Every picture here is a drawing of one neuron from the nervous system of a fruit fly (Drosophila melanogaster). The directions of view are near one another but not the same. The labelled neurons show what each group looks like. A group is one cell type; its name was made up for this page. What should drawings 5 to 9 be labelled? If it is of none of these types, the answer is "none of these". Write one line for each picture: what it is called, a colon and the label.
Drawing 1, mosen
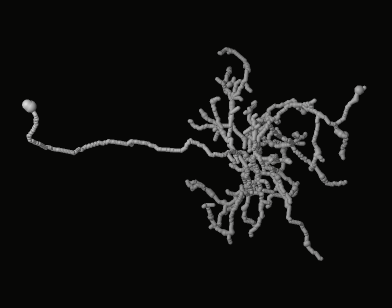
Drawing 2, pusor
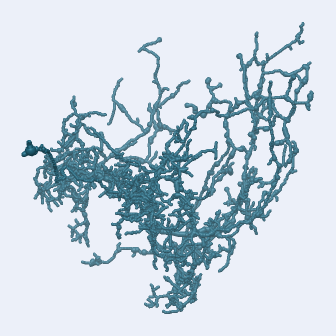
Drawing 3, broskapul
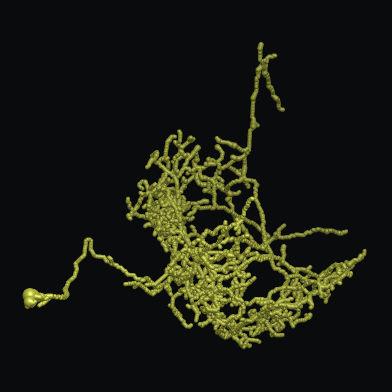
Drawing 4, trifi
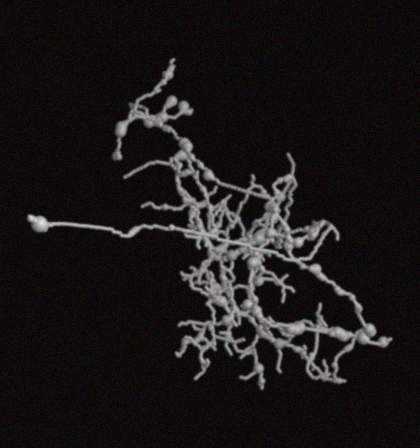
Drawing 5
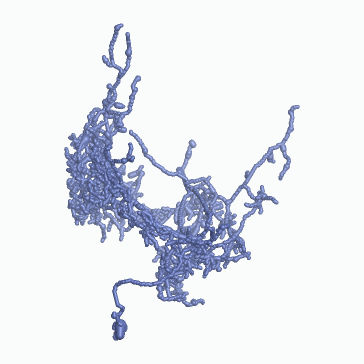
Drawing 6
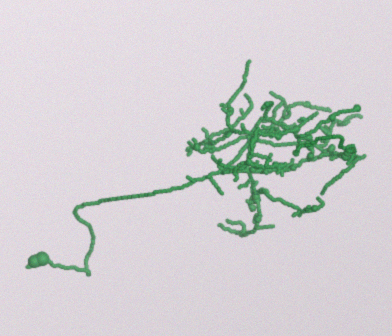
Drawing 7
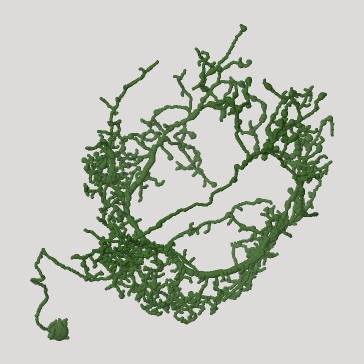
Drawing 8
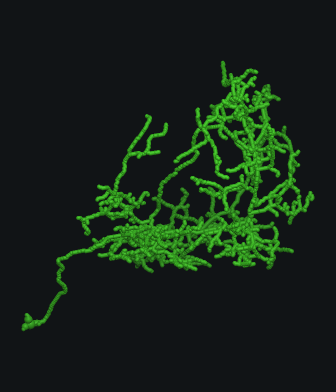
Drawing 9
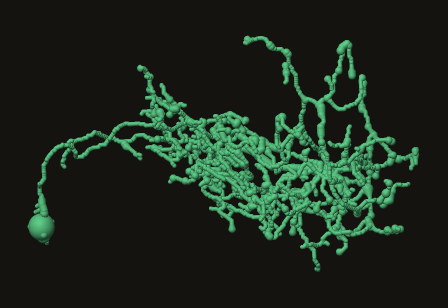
5: broskapul
6: mosen
7: pusor
8: pusor
9: broskapul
